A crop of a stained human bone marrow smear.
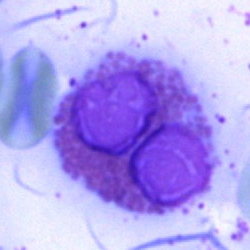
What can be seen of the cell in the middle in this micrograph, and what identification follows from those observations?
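Two nuclear lobes of roughly equal size are present, and neither shows a visible nucleolus. Coarse, round granules pack the cytoplasm. These granules give the roughly round outline a bumpy edge. This cell is an eosinophil.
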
